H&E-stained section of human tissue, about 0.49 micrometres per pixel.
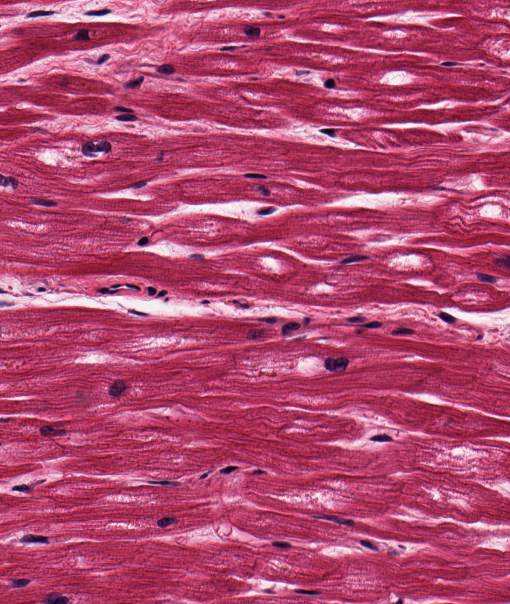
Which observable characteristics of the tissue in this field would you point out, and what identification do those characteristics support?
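Here the muscle fibres branch and rejoin into an interlacing network, not separate parallel cylinders. Single oval nuclei sit centrally; many are flanked at their ends by pale, clear zones. The cytoplasm is deeply eosinophilic, with fine longitudinal myofibrillar streaks. This is atrial appendage of the heart.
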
